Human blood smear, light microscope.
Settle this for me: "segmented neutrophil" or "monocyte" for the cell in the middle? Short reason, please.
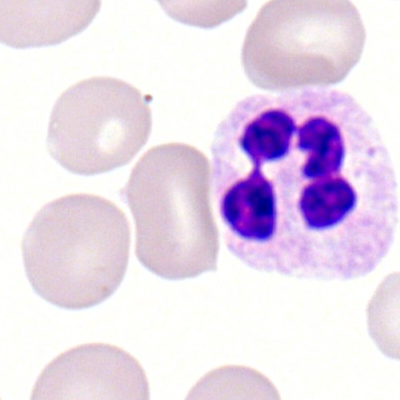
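It's a segmented neutrophil, not a monocyte. What settles it is the nucleus: it is split into four separate lobes, linked by thin strands.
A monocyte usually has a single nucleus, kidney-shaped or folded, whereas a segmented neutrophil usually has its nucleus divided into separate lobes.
Beyond that, the chromatin is dark purple and coarsely clumped, and fine, faint lilac granules lie in the cytoplasm.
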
